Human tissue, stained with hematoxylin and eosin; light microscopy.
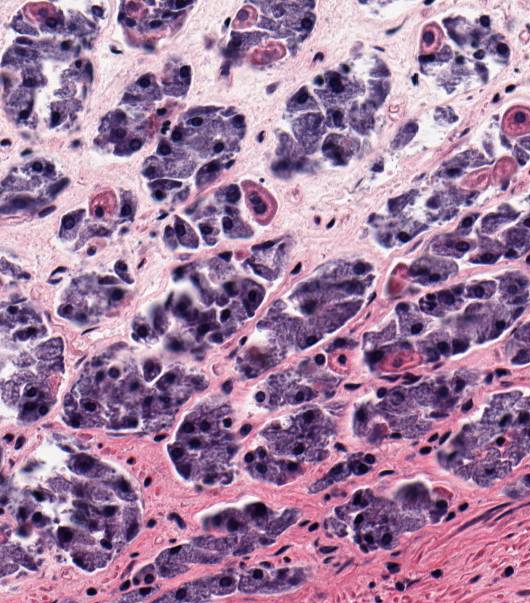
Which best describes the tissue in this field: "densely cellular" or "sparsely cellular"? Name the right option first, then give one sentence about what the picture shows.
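Densely cellular. Across the field, cells are packed in rounded and elongated nests separated by pink fibrous septa.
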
